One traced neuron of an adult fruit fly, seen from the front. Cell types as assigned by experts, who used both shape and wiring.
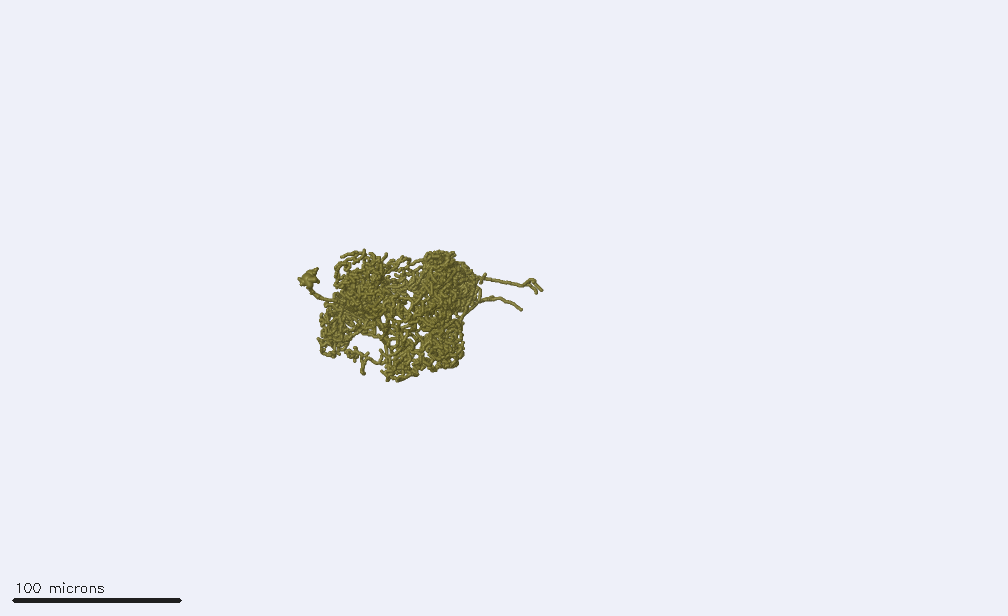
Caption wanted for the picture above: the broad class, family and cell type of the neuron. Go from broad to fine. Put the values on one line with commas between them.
central-brain intrinsic neuron, hemilineage ALl1_dorsal, lLN2T_d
